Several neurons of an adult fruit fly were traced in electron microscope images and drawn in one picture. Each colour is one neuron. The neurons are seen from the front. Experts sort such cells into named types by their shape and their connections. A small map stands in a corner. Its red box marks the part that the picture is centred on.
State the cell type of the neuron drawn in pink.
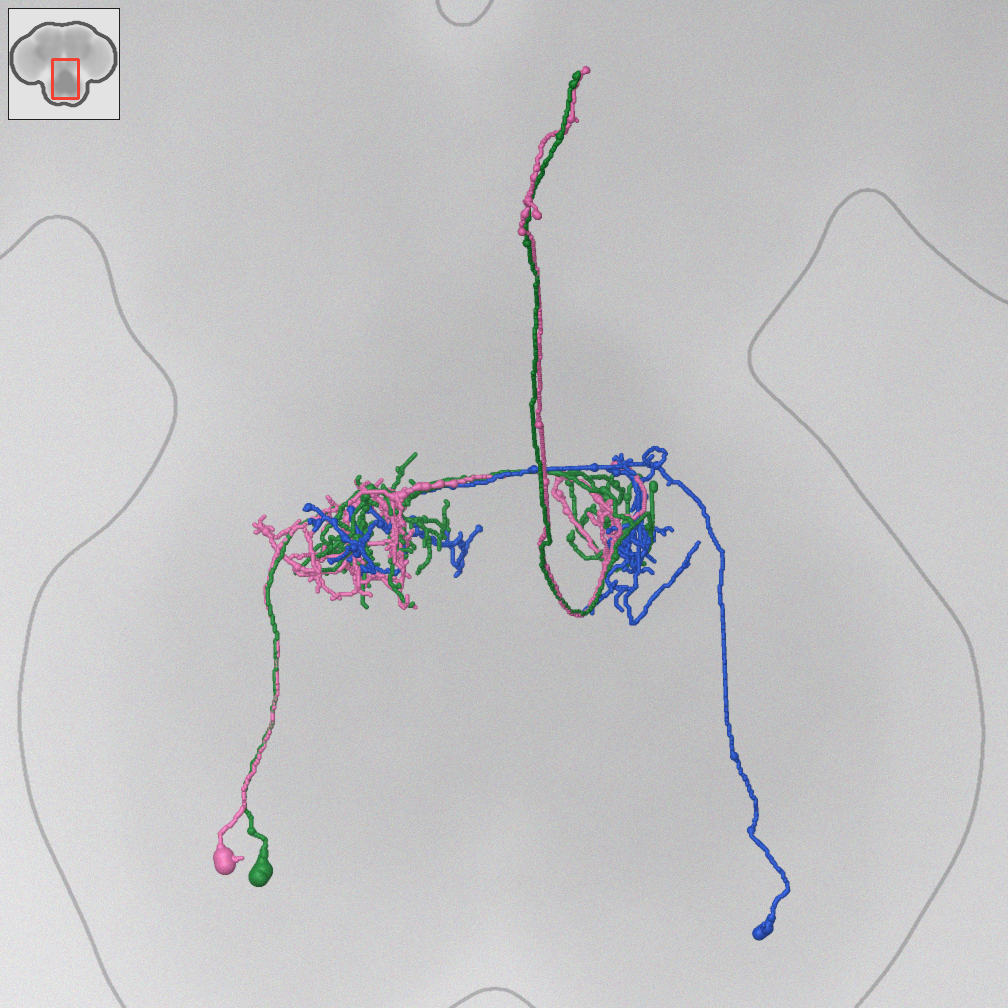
AN06A095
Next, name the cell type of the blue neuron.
IN06A102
